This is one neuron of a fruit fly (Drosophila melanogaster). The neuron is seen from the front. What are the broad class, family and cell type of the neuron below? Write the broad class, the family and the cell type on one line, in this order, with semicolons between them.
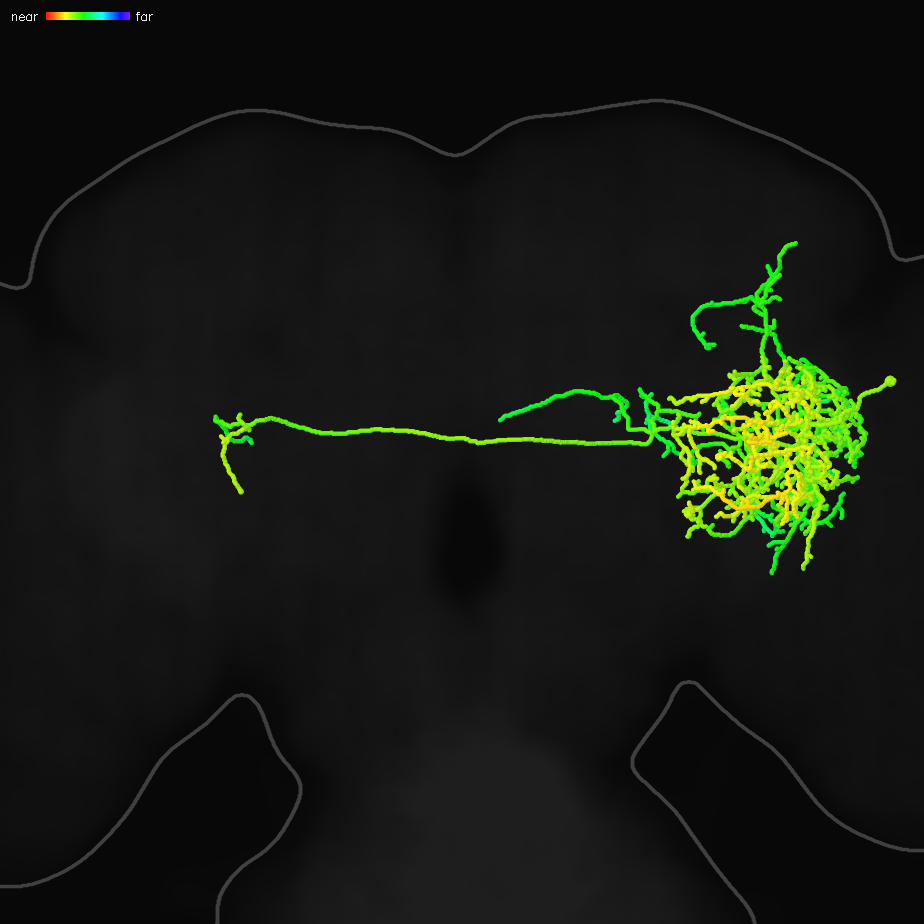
central-brain intrinsic neuron; hemilineage VLPl2_medial; AVLP155_b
